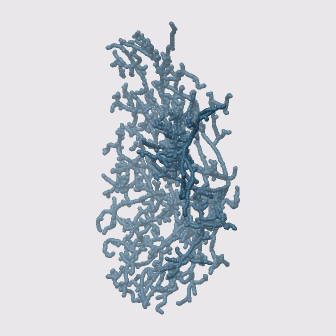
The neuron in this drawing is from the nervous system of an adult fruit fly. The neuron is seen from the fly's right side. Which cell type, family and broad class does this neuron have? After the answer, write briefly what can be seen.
It is of cell type MeVP26. The family is MeVP. This is a visual projection neuron. The picture shows dozens of branch ends. In this view it is taller than it is wide.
